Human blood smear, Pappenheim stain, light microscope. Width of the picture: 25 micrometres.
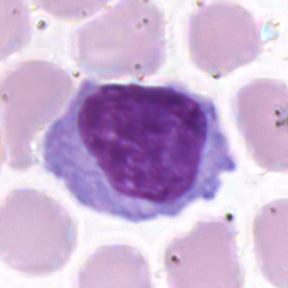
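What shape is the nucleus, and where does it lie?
A single rounded-oval mass without lobes, about 12 by 10 micrometres, filling most of the cell and set off-centre toward the upper right.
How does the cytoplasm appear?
Pale greyish-blue, widest on the left side.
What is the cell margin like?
Irregular, with small bleb-like projections, most marked on the right and lower edges.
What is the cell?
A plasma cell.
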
